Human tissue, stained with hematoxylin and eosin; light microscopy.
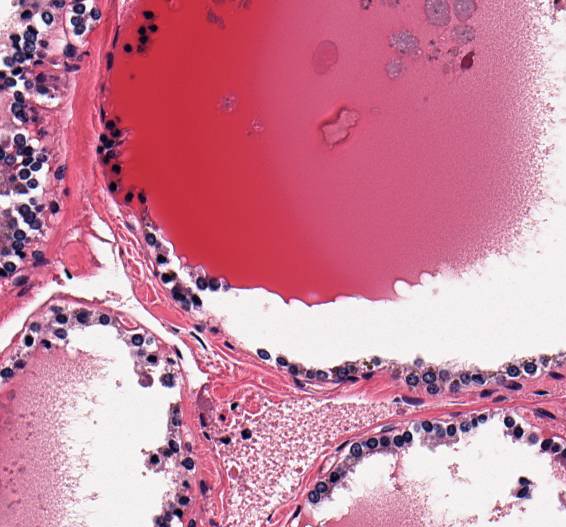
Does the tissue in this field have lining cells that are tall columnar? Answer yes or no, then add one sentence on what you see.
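No. The spaces are lined by a single layer of flattened to cuboidal cells with round dark nuclei.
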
